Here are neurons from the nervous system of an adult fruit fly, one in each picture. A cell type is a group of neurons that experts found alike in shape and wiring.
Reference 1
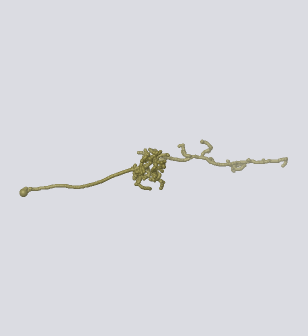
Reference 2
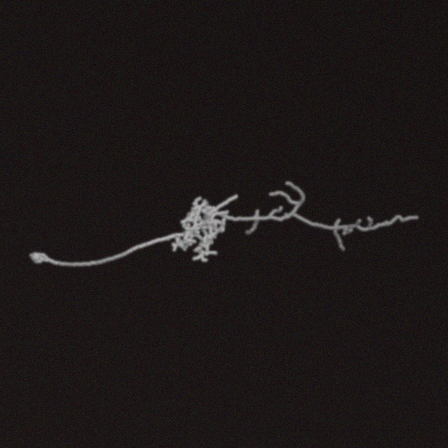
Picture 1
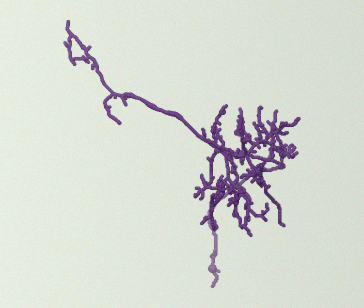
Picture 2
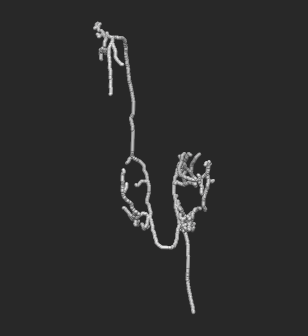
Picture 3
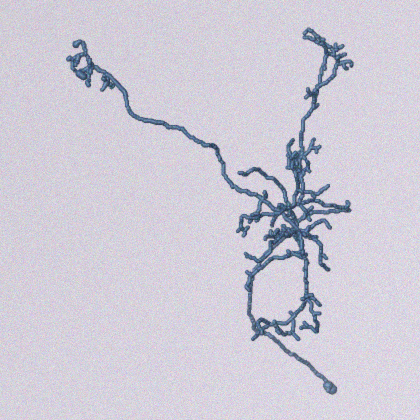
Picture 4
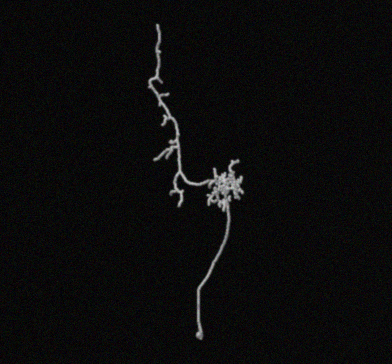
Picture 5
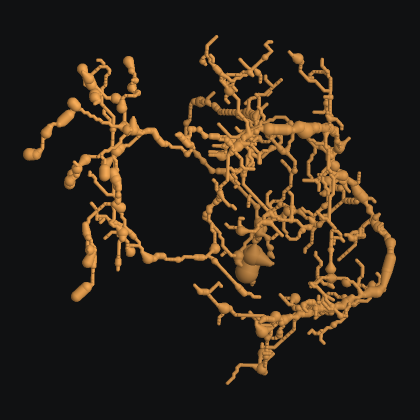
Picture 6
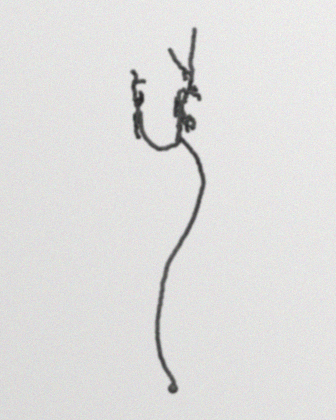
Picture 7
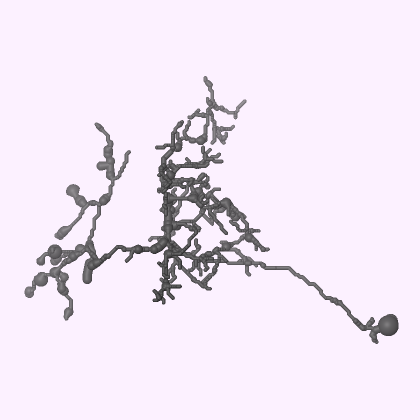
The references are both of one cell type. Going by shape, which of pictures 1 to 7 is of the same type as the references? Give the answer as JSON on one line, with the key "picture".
{"picture": 4}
